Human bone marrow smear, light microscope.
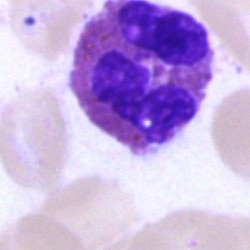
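Eosinophil, central cell in a stained bone marrow smear. The outline is roughly round, and the chromatin is dark purple and coarsely clumped. A moderate rim of pinkish-purple cytoplasm surrounds the nucleus, with a few small reddish-orange granules scattered through it.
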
